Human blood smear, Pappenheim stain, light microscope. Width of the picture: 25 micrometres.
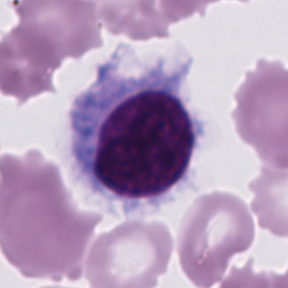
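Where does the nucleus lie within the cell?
Off-centre, toward the lower right of the cell.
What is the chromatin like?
Dense and dark purple, with slight mottling.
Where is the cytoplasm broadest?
On the upper left side of the nucleus, where it is pale blue-grey.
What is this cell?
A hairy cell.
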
